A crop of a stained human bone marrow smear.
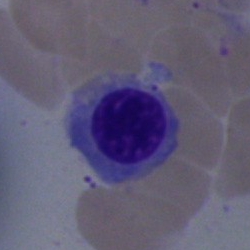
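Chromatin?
Dark purple, clumped, lighter patches between clumps.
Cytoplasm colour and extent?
Blue; moderate rim, wider left of nucleus than right.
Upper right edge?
Small pale-blue bleb projects from it.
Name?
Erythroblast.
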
